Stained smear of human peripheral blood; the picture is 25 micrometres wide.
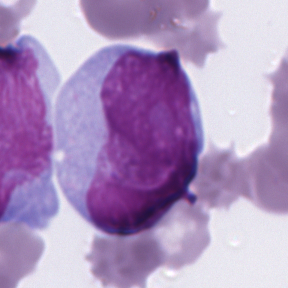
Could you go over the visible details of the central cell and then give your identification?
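Smooth, rounded-oval outline on this one. The cytoplasm's pale greyish-blue and forms a broad rim on the left side of the nucleus. No coarse granules in it, either. It's a myeloblast.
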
